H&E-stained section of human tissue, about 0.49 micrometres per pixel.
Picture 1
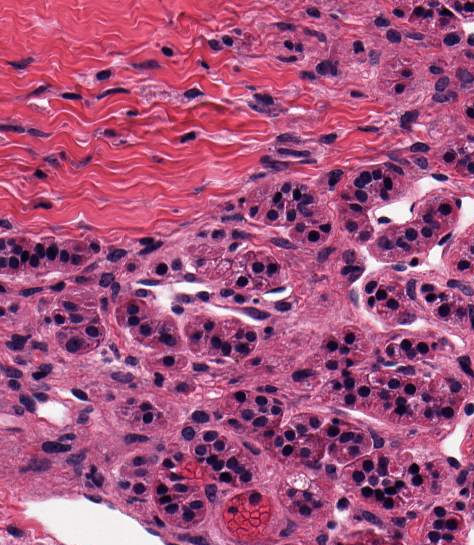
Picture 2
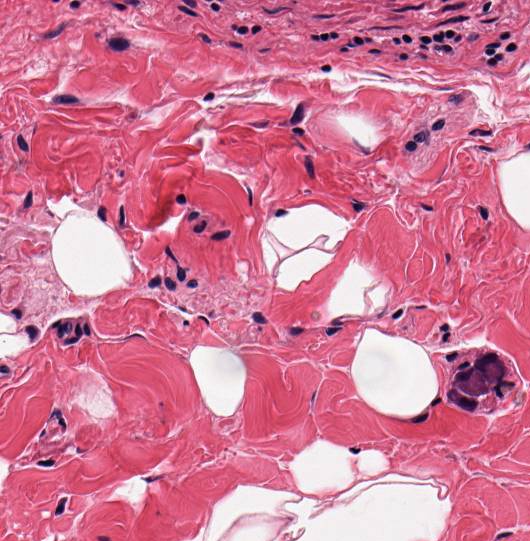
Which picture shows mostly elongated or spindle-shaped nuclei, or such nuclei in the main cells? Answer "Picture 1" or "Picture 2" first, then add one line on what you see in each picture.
Picture 2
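In picture 1: The nuclei of the nest cells are small, round, dark and fairly uniform.
In picture 2: The scattered nuclei between the collagen bundles are small, dark and mostly elongated.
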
